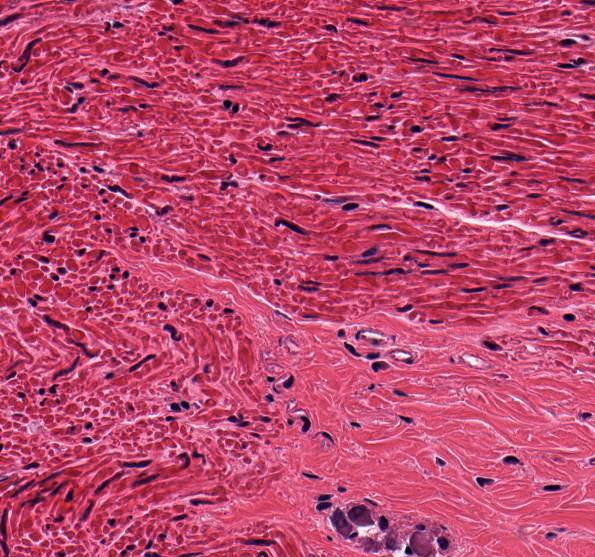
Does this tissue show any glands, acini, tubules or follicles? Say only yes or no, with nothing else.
No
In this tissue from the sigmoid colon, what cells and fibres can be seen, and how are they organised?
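Smooth muscle bundles fill the upper and left field; paler fibrous tissue, the lower right. Bundles run variously: lengthwise-cut across the top, cross-cut on the left. Cross-cut cells are small rounded or polygonal profiles, some with one central nucleus. Lengthwise, nuclei are elongated, cigar-shaped and blunt-ended.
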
